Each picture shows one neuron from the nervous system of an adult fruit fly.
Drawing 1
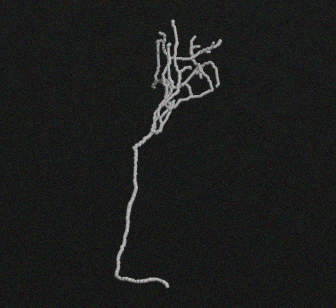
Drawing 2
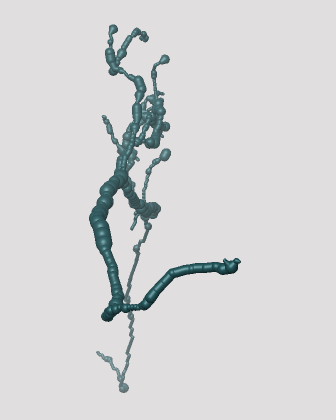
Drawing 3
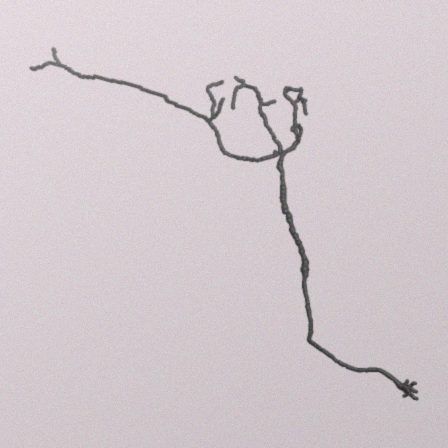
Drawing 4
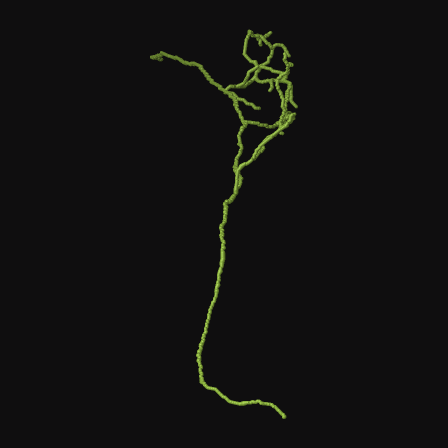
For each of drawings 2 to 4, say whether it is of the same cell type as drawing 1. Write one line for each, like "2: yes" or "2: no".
2: yes
3: yes
4: yes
